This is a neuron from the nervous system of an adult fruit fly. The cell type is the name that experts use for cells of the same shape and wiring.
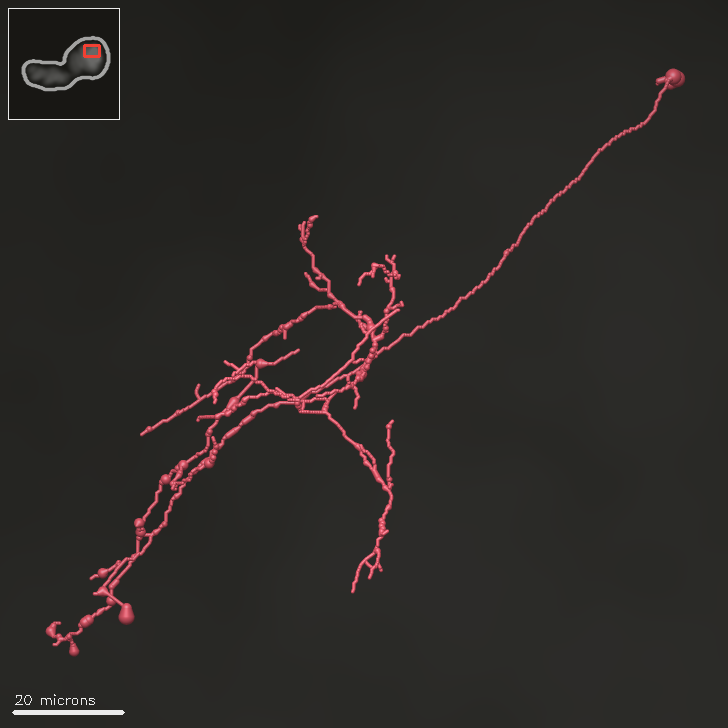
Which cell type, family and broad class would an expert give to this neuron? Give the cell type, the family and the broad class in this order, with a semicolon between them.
CB1975; hemilineage SMPad2; central-brain intrinsic neuron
